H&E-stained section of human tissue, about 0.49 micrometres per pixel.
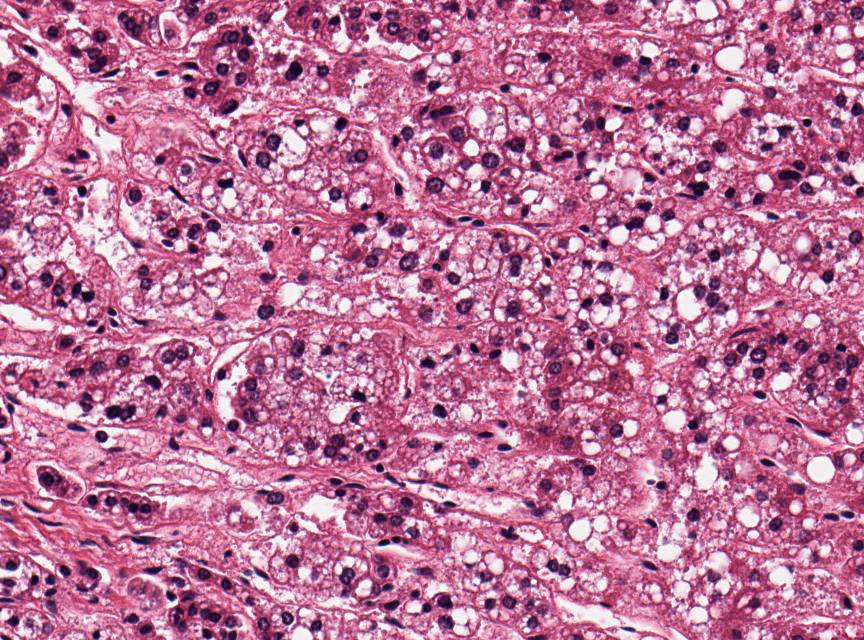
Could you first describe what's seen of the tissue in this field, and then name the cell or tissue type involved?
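Large polygonal cells sit in nests and cords here, split up by thin pink septa. Their cytoplasm is packed with clear round vacuoles of varying size, the biggest mostly in the right half. Between vacuoles it's pink and finely granular. That's adrenal gland.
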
